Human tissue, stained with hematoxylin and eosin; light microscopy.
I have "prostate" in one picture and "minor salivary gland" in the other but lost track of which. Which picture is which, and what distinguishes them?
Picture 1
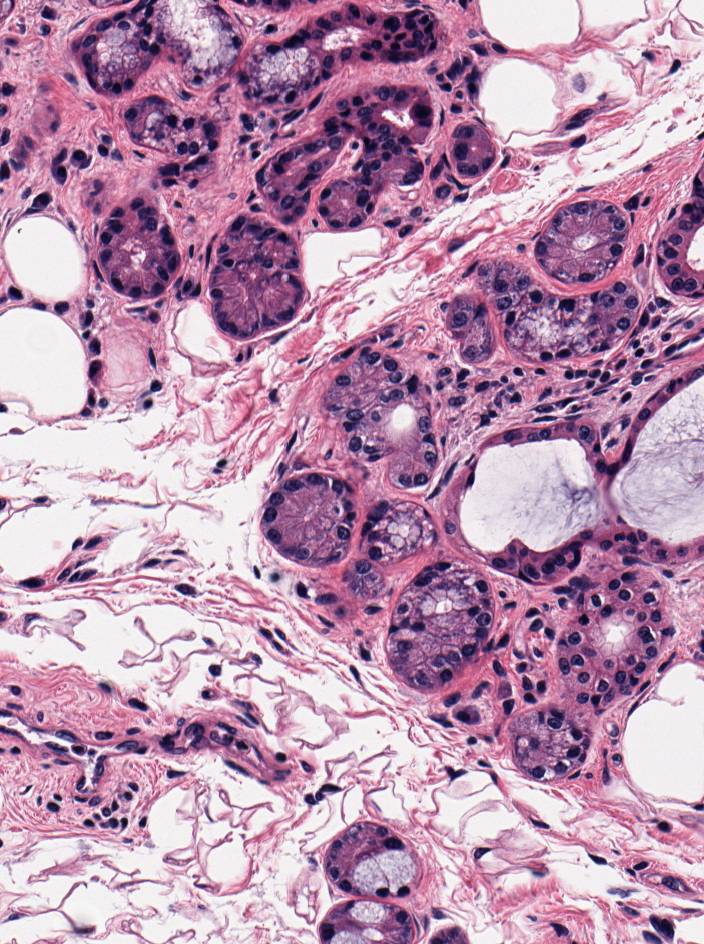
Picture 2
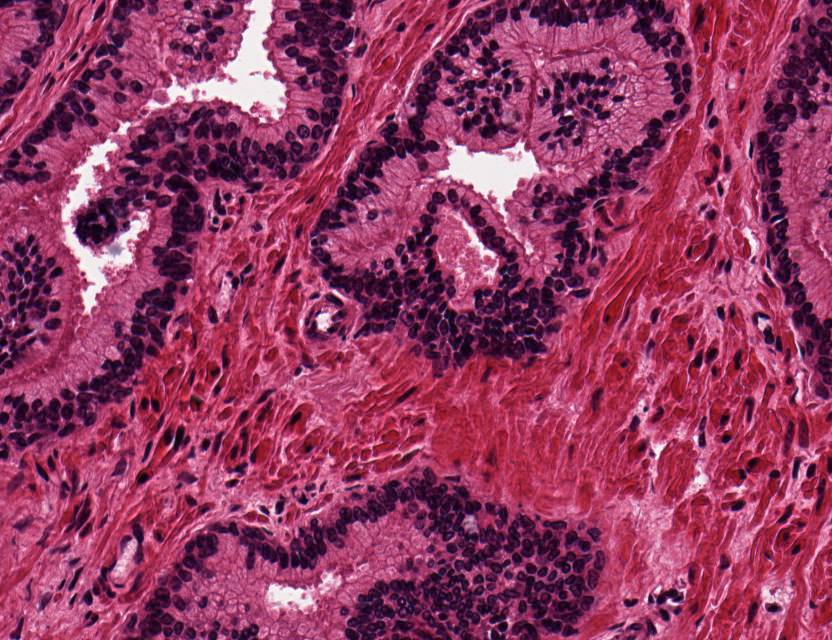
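Looking at both, the minor salivary gland is picture 1, the prostate picture 2. Picture 1 has lobules of packed acini, with loose connective tissue crossing the lower left. Many acini look pale and foamy; others have darker purple, finely granular cytoplasm. In picture 2, the gland linings fold inward into irregular outlines, with dark nuclei crowded basally along each gland's outer edge. Its stroma is deeply eosinophilic and holds many spindle cells with elongated dark nuclei.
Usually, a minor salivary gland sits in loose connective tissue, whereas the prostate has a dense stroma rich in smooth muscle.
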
